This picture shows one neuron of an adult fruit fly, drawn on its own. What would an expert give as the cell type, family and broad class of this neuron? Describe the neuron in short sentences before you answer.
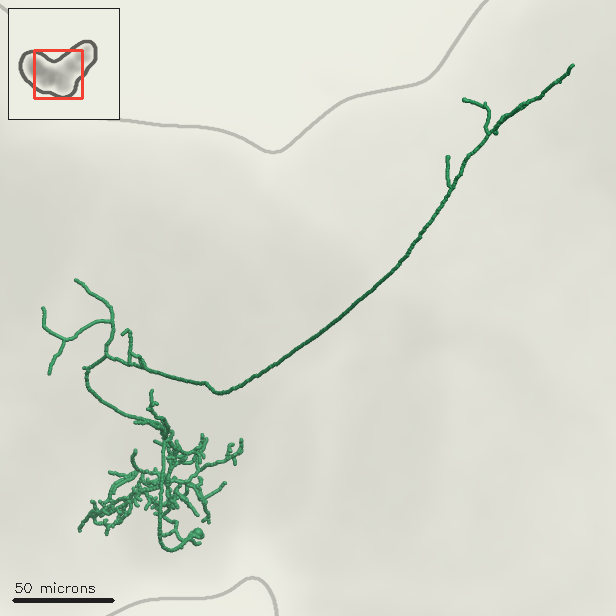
From left to right in the picture it spans about 250 microns. The picture shows dozens of branch ends. The cell type is DNge184. Its family is hemilineage LB7. This is a descending neuron.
